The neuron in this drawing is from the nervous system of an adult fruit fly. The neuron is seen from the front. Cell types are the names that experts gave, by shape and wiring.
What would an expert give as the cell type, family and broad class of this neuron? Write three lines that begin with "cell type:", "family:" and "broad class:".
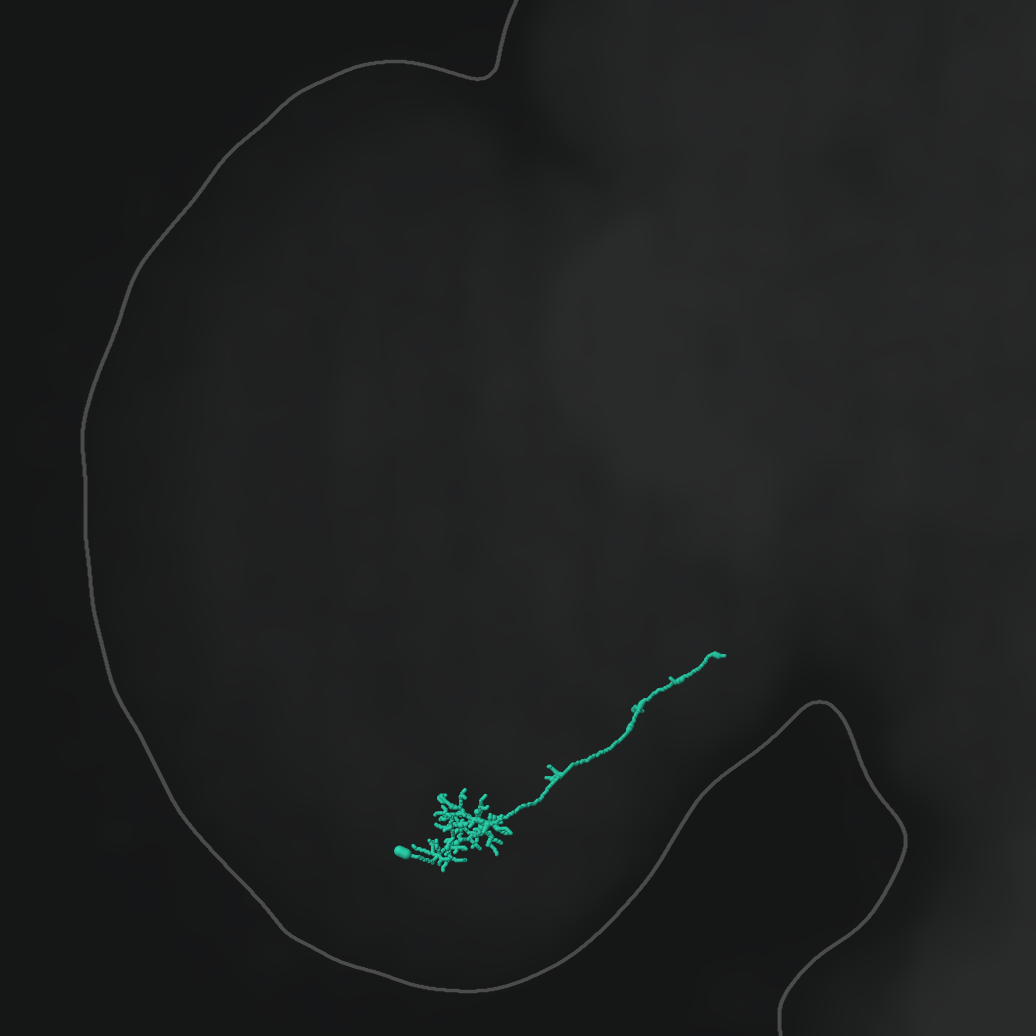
cell type: TmY3
family: TmY
broad class: optic-lobe intrinsic neuron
